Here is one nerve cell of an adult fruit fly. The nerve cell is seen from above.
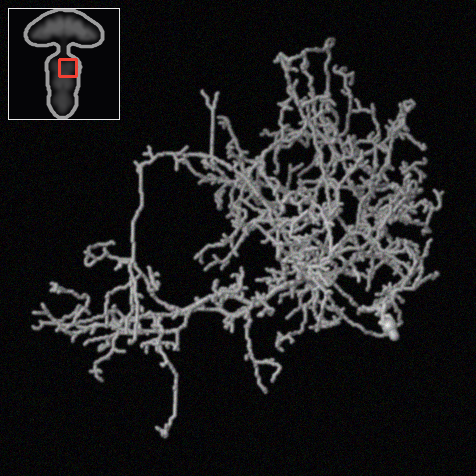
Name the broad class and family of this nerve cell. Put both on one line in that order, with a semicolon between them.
nerve-cord intrinsic neuron; hemilineage 21A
